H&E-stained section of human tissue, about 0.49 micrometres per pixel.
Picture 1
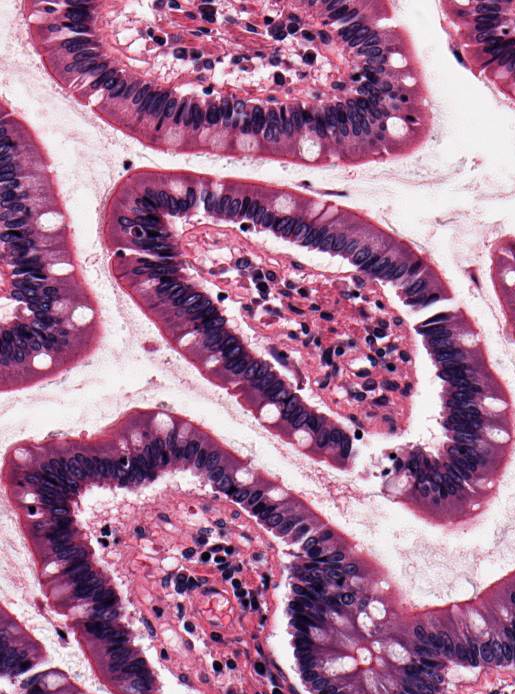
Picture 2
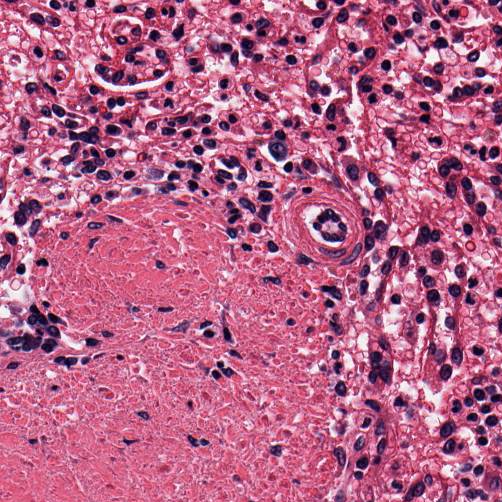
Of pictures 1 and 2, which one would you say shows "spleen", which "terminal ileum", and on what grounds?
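Terminal ileum is the tissue in picture 1, spleen the tissue in picture 2. The terminal ileum shows separate finger-like projections cut in section, each with a central connective tissue core and a covering epithelium. That epithelium is a single layer of tall columnar cells, their elongated dark nuclei lying toward the base and oriented perpendicular to the surface, with goblet cells holding pale rounded mucin vacuoles scattered throughout. In the spleen, a large rounded pale-pink area with faint cell outlines, granular eosinophilic material and scattered nuclei occupies the lower left. Outside it the tissue is densely cellular, with many small, round, dark nuclei. A small vessel with a thick, concentric pink wall and narrow lumen lies just right of centre in the upper half.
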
